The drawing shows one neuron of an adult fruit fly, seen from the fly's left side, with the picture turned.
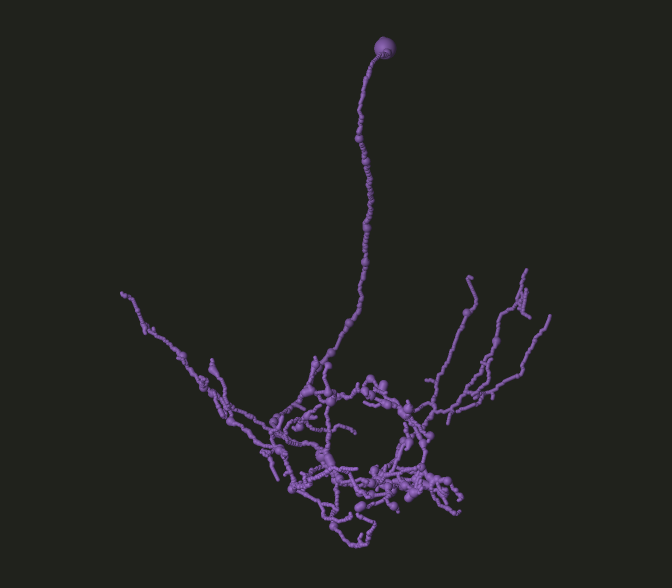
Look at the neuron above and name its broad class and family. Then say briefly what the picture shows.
It is a central-brain intrinsic neuron. Its family is hemilineage SLPav2. The cell body can be seen at the top of the picture. The picture shows dozens of branch ends.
